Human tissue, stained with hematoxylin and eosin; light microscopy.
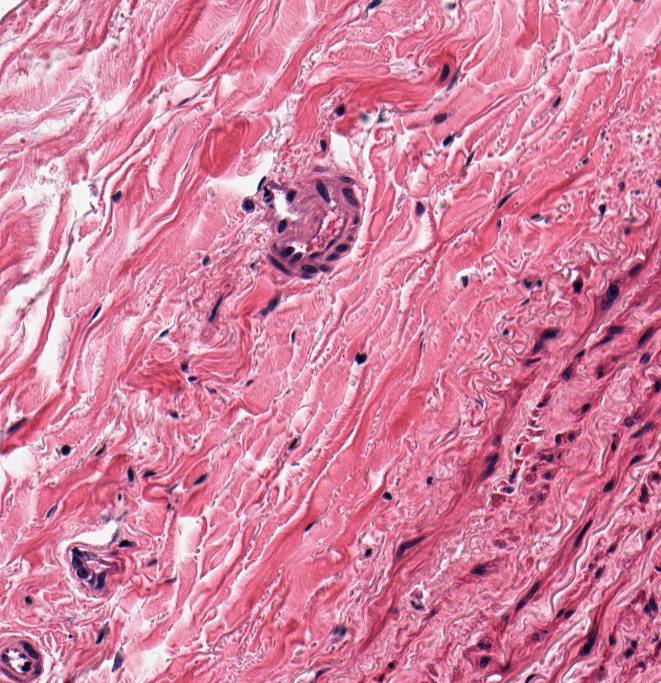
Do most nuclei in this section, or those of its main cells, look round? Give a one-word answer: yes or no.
No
